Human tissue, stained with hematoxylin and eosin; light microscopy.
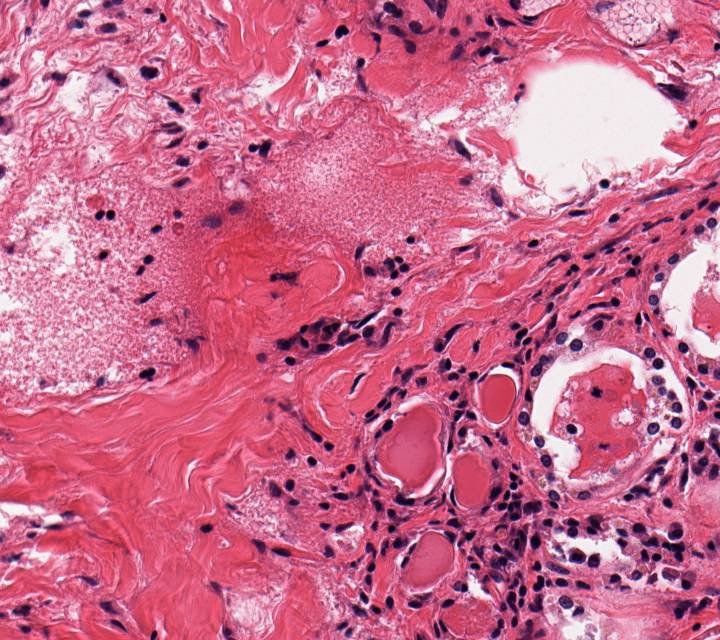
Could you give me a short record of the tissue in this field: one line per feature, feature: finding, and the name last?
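Upper left: pale, finely granular pink material
Centre: dense wavy eosinophilic collagen, running diagonally lower left to upper right
Lower right: cellular, with small round tubular profiles
Lumens: filled with homogeneous, deeply eosinophilic material
Lining: flattened cells
Name: thyroid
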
